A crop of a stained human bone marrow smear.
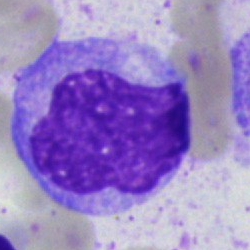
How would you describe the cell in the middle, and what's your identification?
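Notice the smooth edge of this roughly round cell. Inside, the nucleus takes up most of the space, and its own outline is irregular and bumpy, with shallow notches. The rim of cytoplasm is wider on the left than the right. This cell is a monocyte.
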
